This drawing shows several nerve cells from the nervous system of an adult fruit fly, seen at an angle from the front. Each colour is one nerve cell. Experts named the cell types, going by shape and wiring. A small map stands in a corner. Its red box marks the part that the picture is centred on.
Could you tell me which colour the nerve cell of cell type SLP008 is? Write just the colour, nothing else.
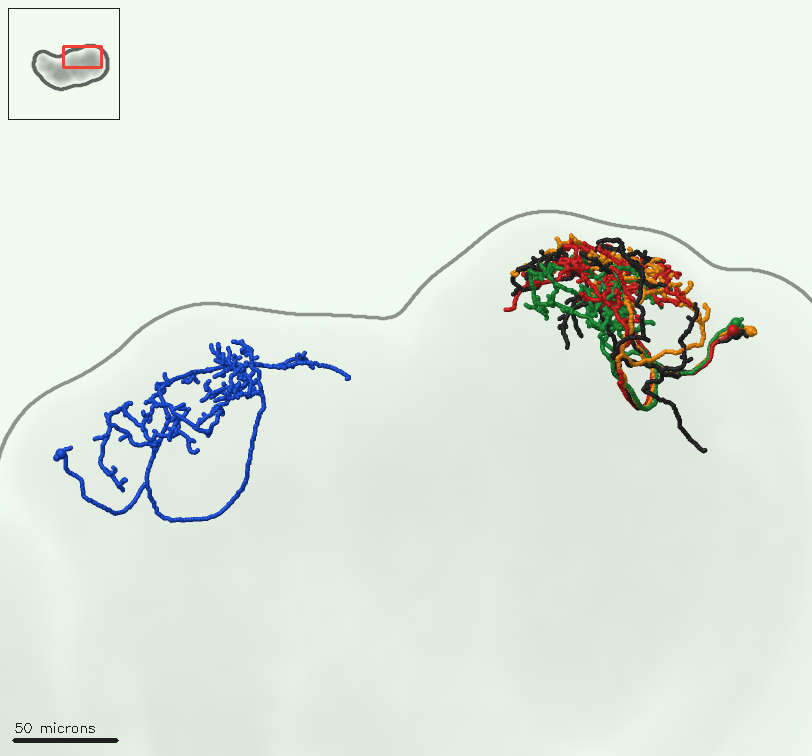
blue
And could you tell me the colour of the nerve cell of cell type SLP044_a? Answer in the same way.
green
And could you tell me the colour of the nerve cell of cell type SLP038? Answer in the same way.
red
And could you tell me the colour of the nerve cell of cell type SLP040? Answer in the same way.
orange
